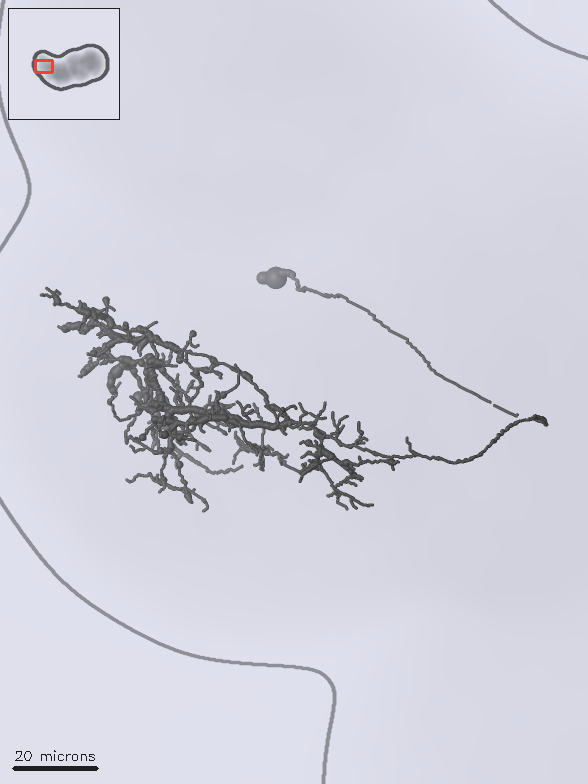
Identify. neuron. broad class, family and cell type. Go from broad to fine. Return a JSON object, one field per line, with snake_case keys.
{
 "broad_class": "nerve-cord intrinsic neuron",
 "family": "hemilineage 12B",
 "cell_type": "IN12B026"
}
